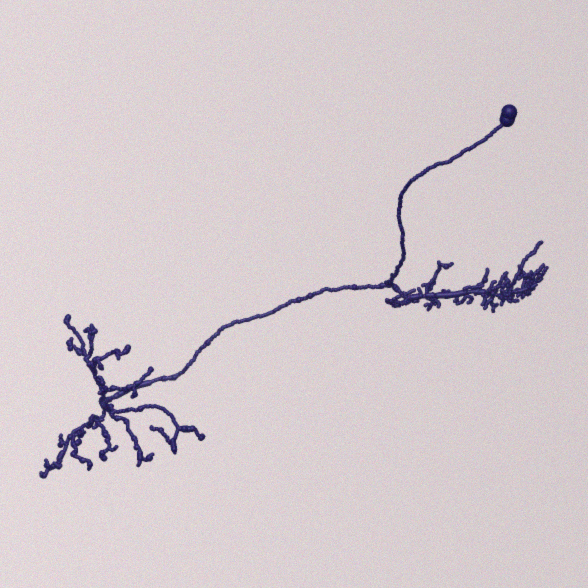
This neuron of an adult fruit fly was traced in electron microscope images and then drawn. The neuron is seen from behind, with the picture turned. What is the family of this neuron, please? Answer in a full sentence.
The family is hemilineage DL1_dorsal.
